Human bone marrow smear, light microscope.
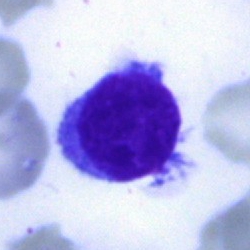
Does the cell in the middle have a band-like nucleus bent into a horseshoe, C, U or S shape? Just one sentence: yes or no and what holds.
No, in this cell the nucleus forms a single compact round or oval shape.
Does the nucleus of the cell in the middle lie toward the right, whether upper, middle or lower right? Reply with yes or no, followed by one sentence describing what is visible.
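Yes. The cytoplasm is a scant rim that is widest on the left side.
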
